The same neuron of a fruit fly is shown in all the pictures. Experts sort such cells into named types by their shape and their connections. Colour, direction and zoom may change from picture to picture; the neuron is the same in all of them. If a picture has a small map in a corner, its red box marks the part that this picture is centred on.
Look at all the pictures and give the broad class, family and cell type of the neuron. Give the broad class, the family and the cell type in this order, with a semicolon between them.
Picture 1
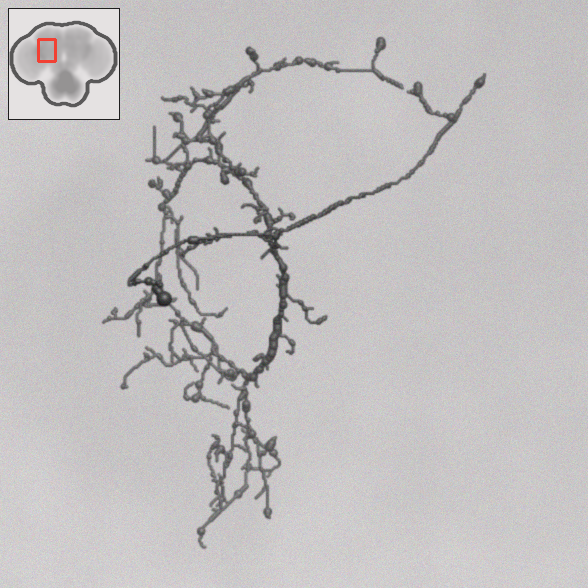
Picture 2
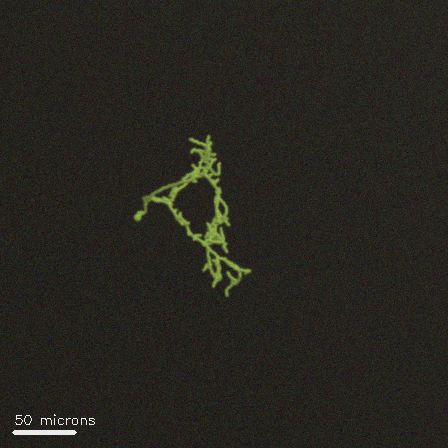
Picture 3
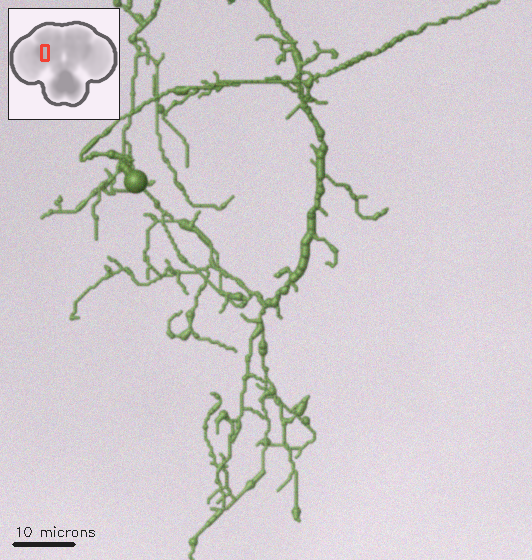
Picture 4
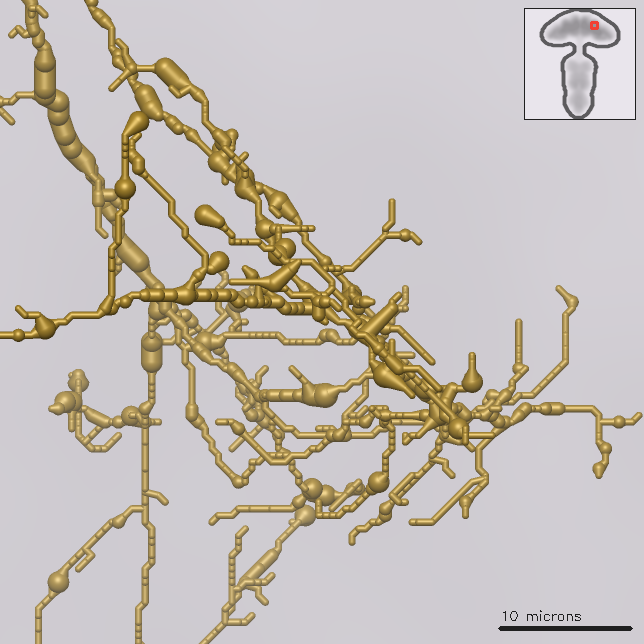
central-brain intrinsic neuron; hemilineage VLPa1_medial; aSP10C_b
